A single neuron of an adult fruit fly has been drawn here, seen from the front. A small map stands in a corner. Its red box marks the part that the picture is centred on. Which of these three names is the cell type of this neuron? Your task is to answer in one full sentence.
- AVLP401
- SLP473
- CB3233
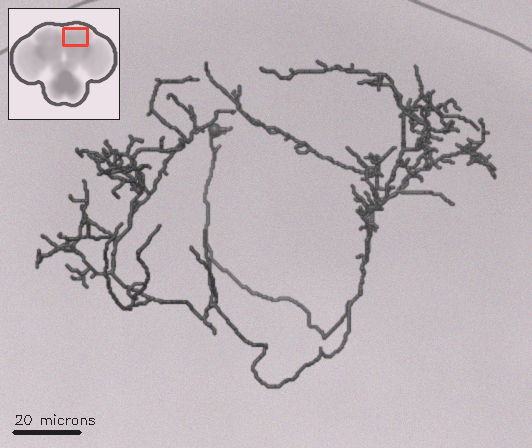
This neuron carries the cell type designation SLP473.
